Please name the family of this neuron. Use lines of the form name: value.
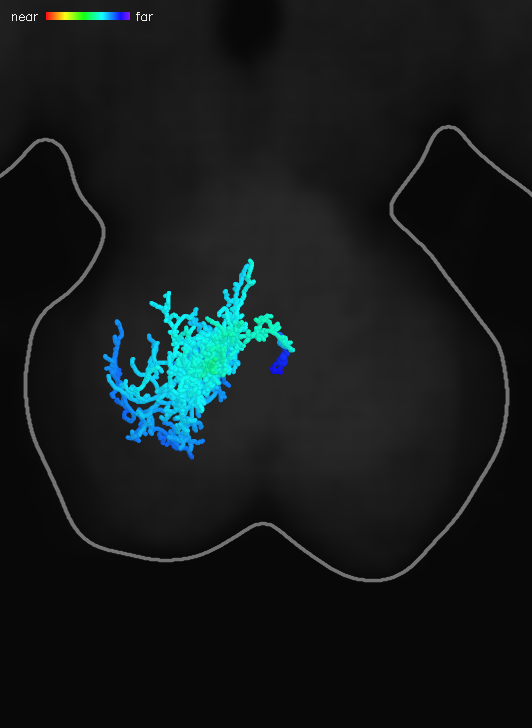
family: hemilineage 12B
